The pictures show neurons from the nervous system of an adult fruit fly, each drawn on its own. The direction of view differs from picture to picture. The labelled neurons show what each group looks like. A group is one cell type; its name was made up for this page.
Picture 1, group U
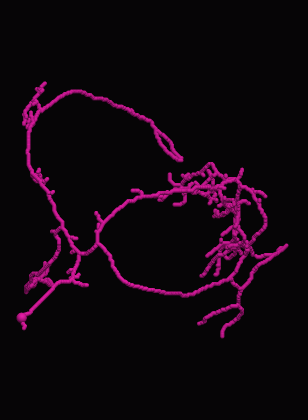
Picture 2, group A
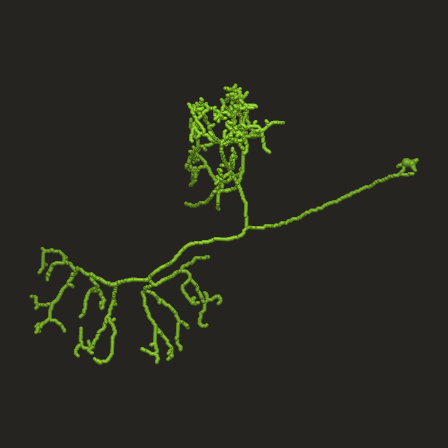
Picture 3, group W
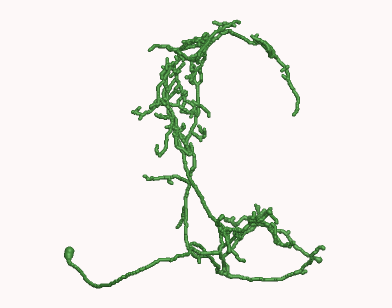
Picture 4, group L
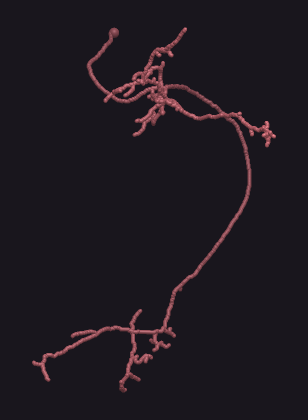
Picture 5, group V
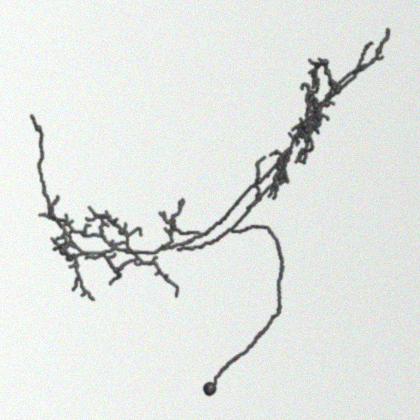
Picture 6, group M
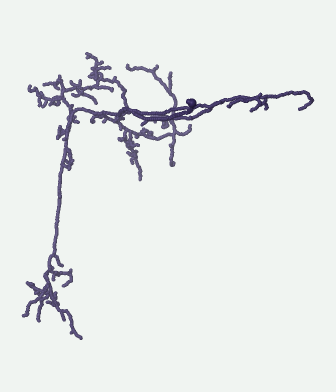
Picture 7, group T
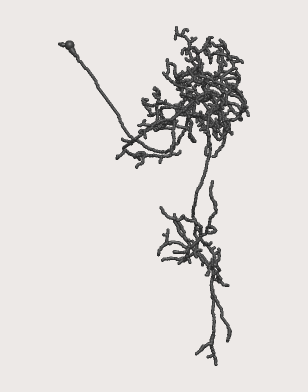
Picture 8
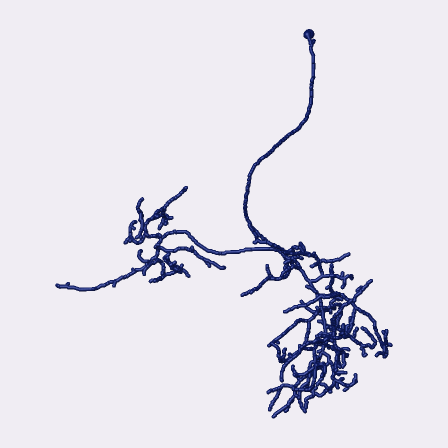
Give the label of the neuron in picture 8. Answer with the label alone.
group T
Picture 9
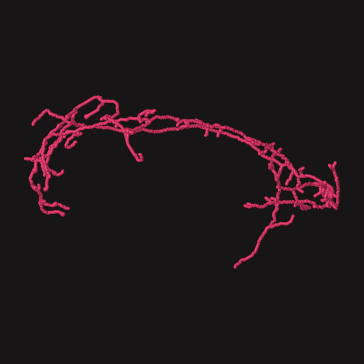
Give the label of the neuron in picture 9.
group U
